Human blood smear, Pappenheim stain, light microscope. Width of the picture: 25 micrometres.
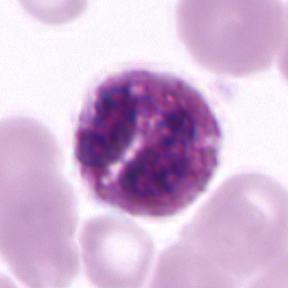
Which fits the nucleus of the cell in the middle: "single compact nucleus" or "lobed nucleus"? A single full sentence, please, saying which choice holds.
Its nucleus is formed by two or more separate lobes or segments.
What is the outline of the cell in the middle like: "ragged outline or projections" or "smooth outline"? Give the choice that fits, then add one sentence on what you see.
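Smooth outline. The cell has a round, smooth outline.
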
